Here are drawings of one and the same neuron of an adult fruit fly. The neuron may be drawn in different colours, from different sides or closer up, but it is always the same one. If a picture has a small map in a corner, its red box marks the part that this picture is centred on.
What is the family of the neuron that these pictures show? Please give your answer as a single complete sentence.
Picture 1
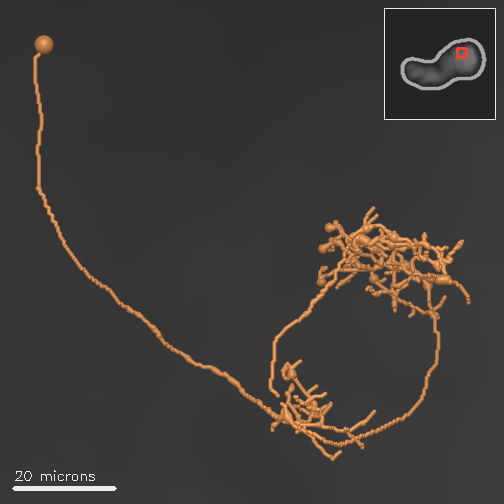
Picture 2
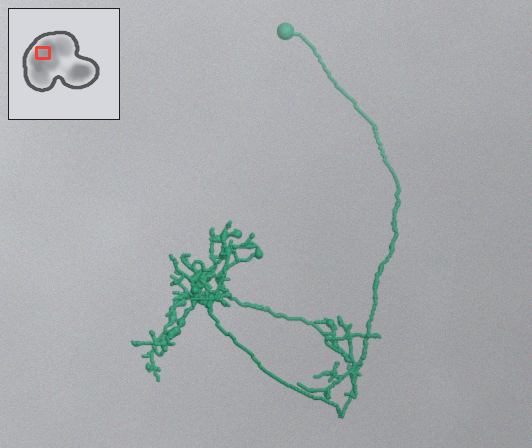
The family name for this neuron is class CX.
